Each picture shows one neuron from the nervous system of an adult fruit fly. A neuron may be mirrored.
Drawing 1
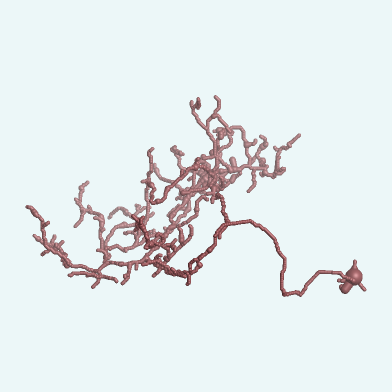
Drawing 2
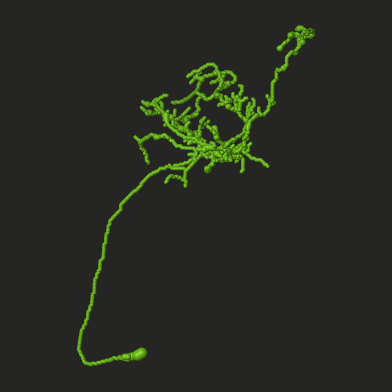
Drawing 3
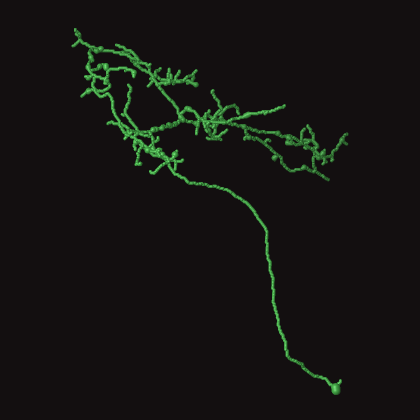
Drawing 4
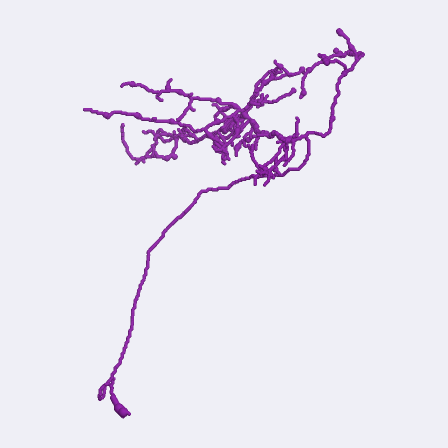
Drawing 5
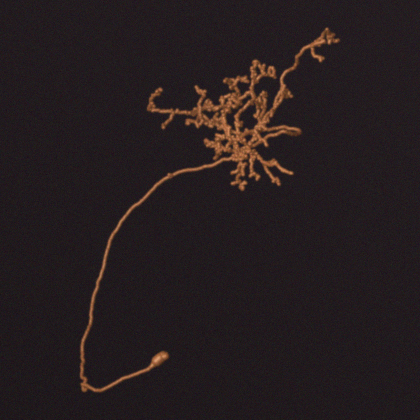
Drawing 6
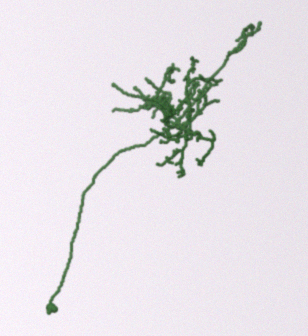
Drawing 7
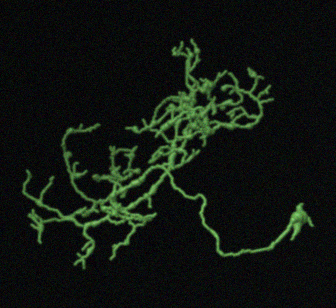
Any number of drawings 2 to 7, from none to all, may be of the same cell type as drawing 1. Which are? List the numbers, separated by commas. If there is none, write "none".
7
